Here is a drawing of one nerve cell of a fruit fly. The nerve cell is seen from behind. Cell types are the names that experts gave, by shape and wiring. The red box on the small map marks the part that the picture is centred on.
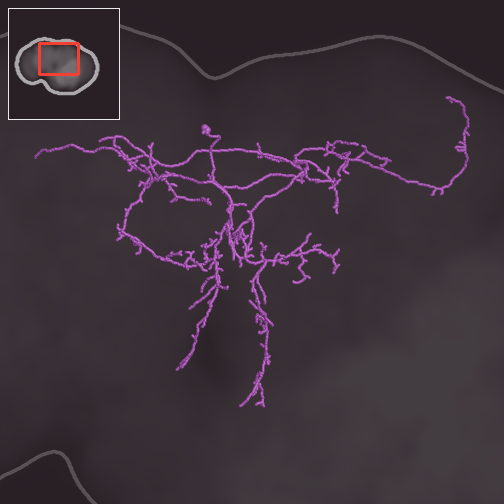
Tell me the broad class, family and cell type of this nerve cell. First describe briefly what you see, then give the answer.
Its cell body lies at the top of the picture. The picture shows dozens of branch ends. It is a central-brain intrinsic neuron. The family is hemilineage DM1_dorsal. The cell type is CB3044.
